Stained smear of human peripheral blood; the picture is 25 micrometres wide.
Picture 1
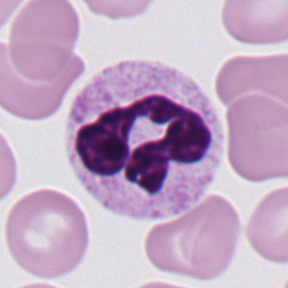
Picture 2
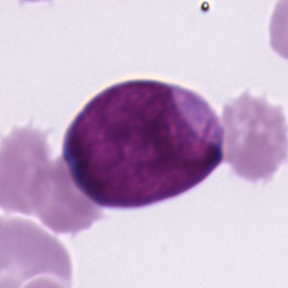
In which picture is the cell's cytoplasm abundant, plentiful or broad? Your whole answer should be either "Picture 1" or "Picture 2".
Picture 1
